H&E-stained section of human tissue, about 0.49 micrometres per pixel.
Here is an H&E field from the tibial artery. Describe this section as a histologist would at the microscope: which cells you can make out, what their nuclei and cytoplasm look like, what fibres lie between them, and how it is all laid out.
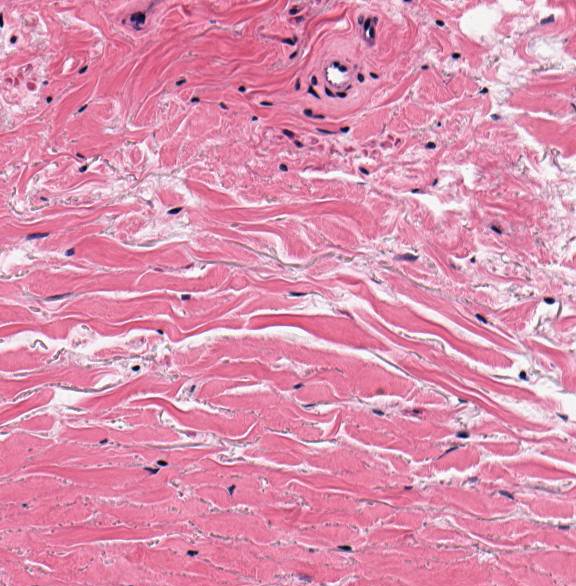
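First, composition: the entire field consists of dense, eosinophilic collagen bundles, and no epithelium is present. Second, orientation: in the lower half the bundles run roughly horizontally, while in the upper third they are more haphazardly interwoven than in the lower half. Third, cells: nuclei are sparse, small, dark and elongated, lying between the collagen bundles.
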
